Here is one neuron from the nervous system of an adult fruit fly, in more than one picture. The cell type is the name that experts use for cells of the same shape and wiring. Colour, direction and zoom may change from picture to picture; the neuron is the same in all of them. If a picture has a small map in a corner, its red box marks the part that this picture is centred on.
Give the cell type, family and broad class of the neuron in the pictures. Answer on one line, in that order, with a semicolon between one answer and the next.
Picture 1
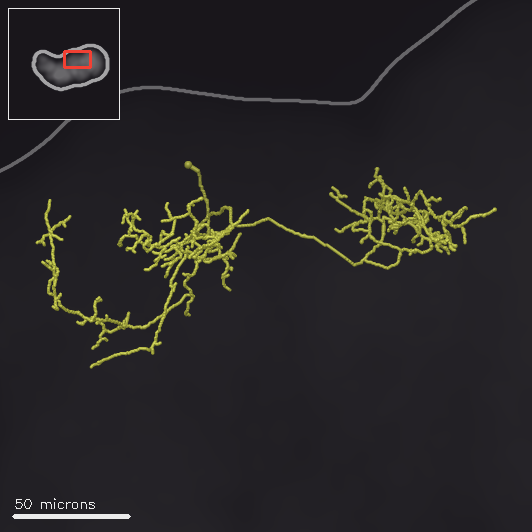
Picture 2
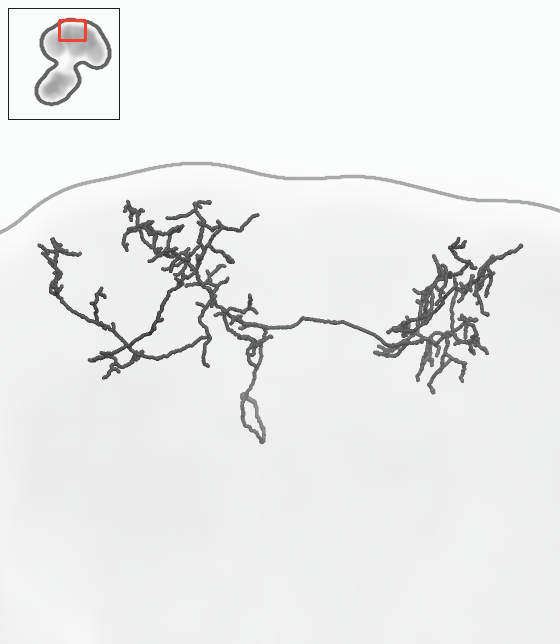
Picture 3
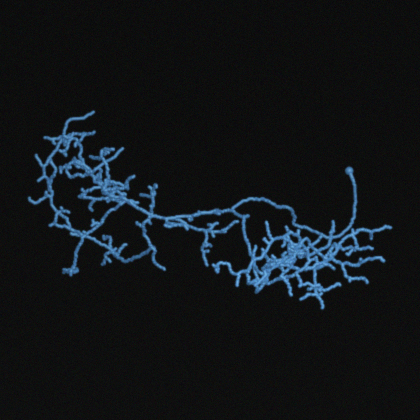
SMP510; hemilineage DM3_dorso_medial; central-brain intrinsic neuron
